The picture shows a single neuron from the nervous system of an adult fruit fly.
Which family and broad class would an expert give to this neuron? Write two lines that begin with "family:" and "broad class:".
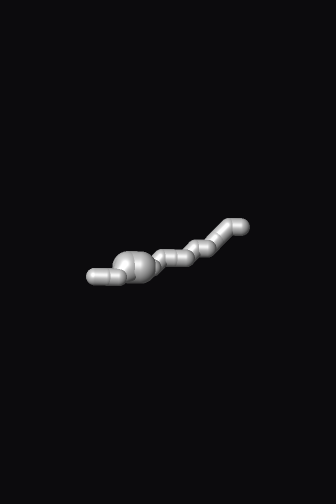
family: class visual
broad class: photoreceptor or other optic-lobe sensory neuron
